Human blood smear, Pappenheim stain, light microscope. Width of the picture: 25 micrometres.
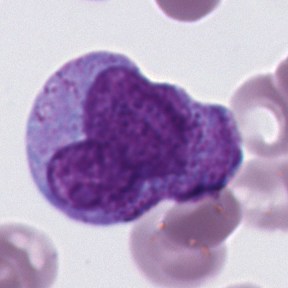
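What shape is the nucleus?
Irregular and folded, its lobes overlapping one another.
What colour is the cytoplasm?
Pale greyish blue, with fine reddish-purple granules scattered through it.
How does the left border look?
Smooth and rounded.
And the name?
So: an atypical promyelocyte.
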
